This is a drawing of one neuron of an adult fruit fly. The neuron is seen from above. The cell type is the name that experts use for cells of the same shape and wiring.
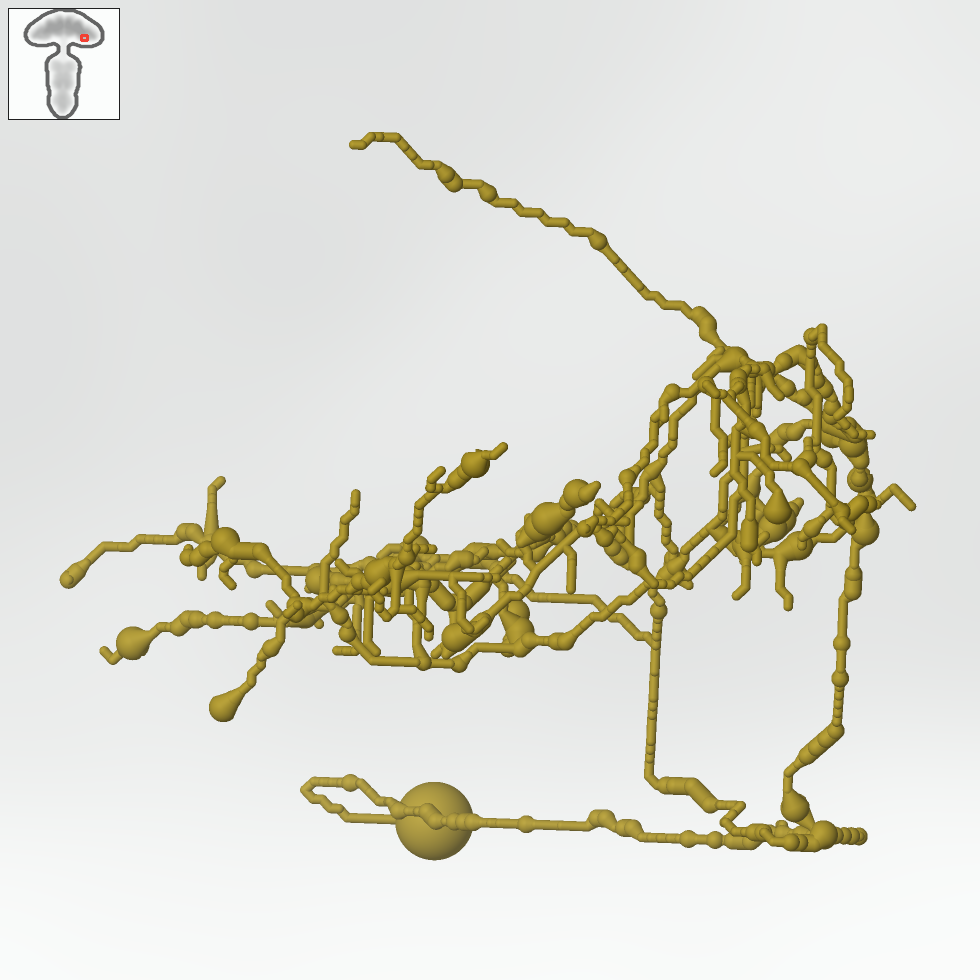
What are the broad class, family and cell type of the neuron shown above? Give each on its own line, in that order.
optic-lobe intrinsic neuron
LPi
LPi2d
